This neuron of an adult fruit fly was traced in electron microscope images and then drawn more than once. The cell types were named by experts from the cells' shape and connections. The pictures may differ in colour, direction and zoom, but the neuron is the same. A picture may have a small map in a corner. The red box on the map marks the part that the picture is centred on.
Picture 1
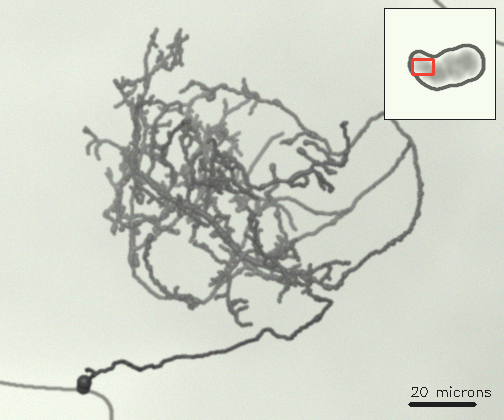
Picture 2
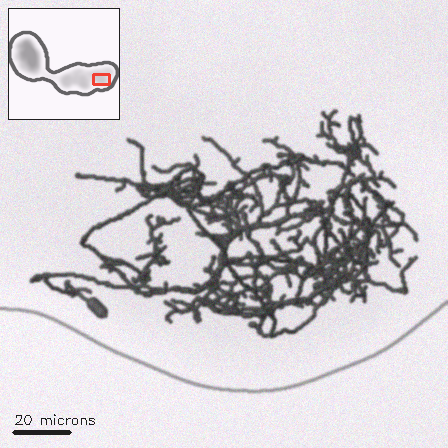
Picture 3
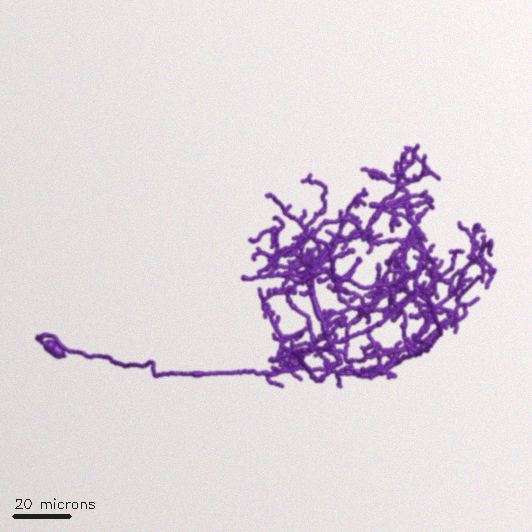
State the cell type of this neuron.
IN01A032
